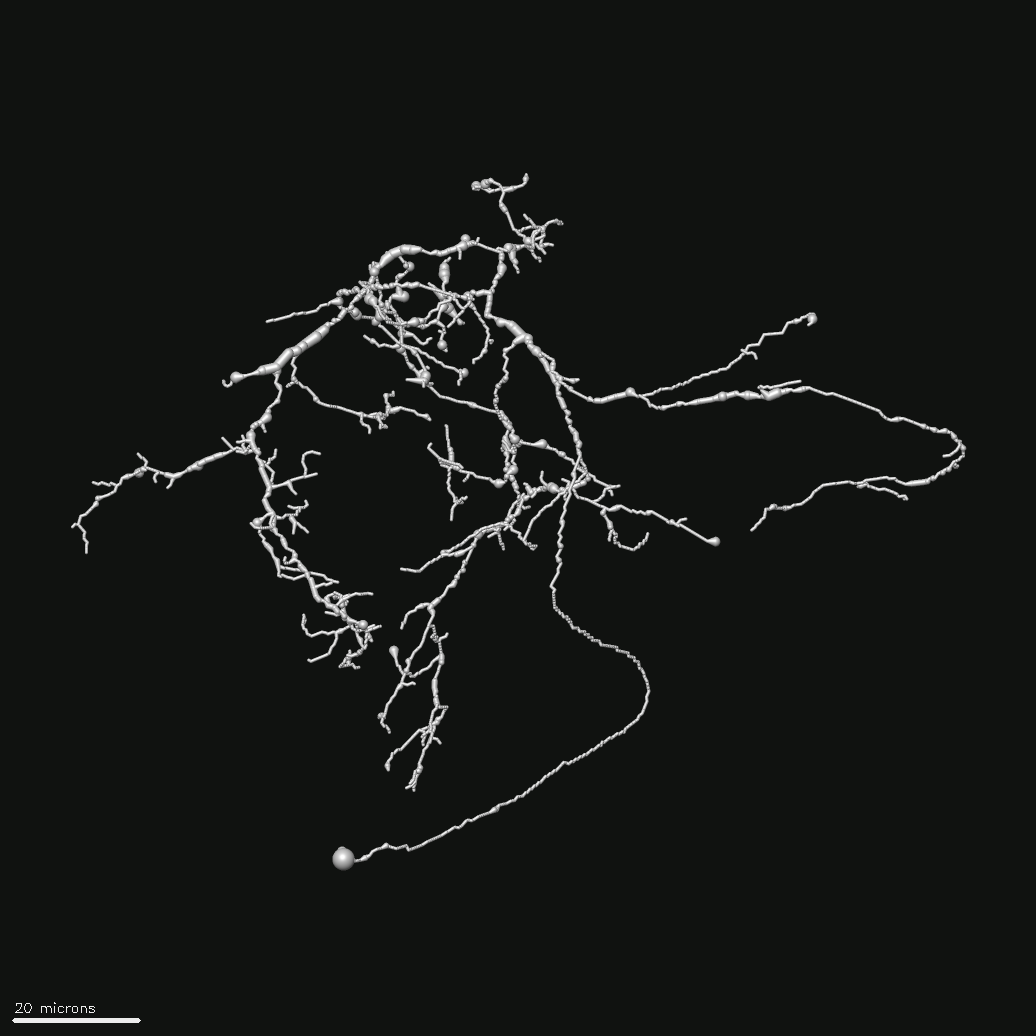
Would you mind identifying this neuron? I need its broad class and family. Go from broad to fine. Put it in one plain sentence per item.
A nerve-cord intrinsic neuron of hemilineage 02A.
